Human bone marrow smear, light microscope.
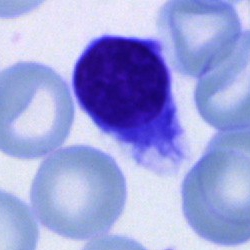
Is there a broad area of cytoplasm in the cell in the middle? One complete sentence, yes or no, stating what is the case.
No, the cytoplasm of this cell is scant, not abundant.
